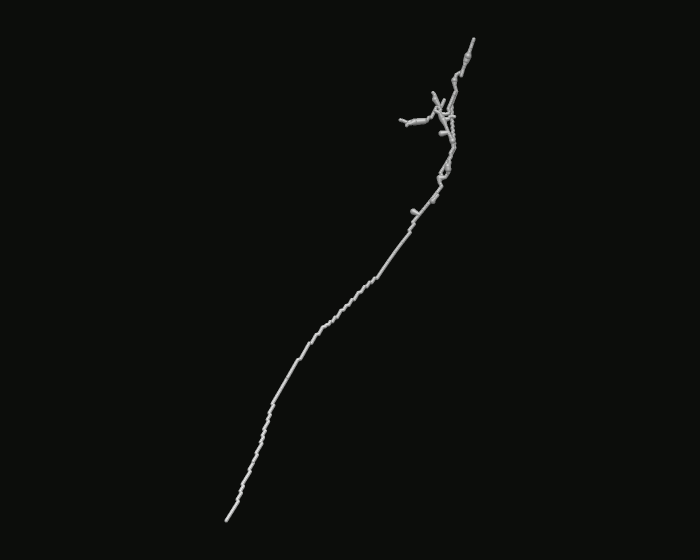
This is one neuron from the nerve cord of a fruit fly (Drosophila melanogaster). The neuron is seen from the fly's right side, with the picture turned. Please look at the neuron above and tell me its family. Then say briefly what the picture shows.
Its family is hemilineage MX3. It is a descending neuron. No cell body is drawn. As drawn here it is taller than it is wide.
